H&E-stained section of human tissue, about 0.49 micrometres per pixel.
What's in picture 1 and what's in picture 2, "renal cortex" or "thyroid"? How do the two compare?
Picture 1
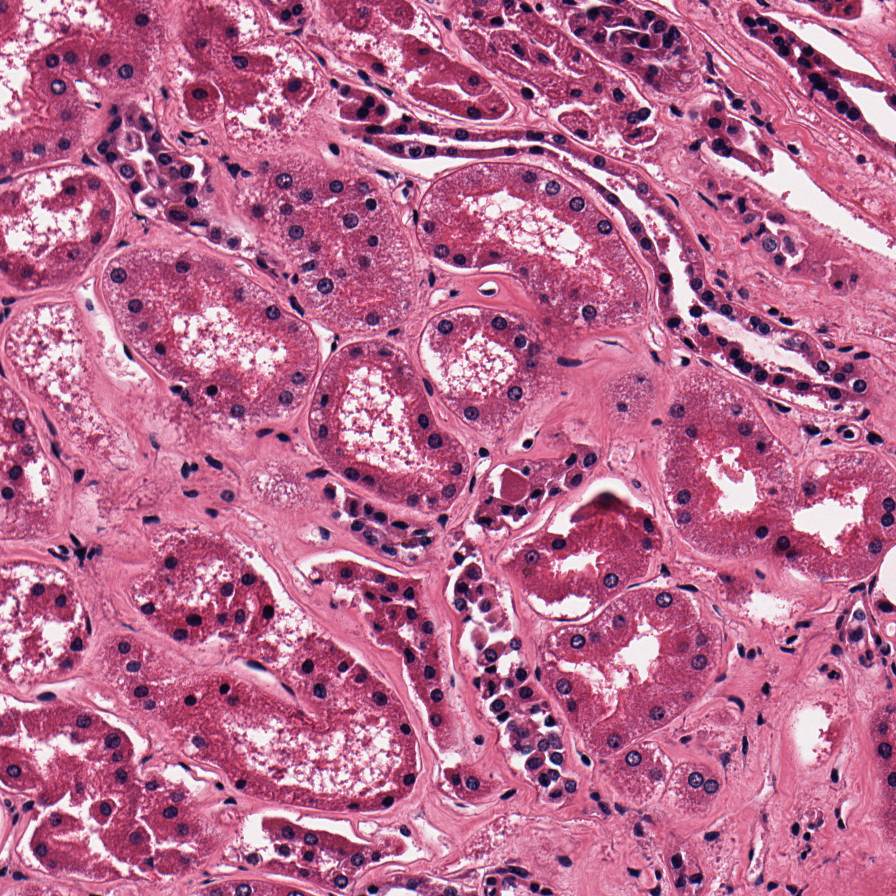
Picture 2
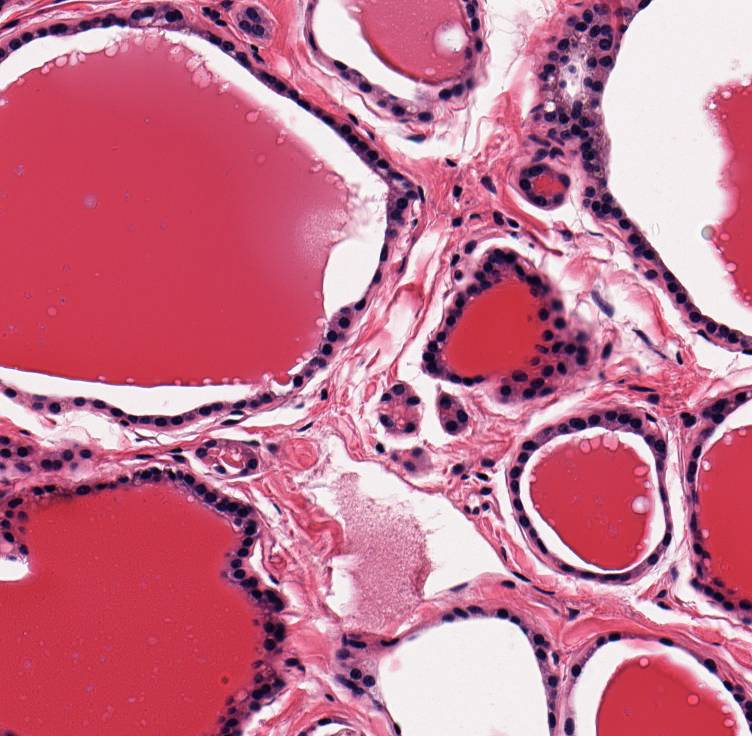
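Shown in picture 1 is renal cortex; picture 2 shows thyroid. Renal cortex: most larger tubules have a single layer of cuboidal cells with abundant granular eosinophilic cytoplasm and small, round, dark basal nuclei. Many of their lumens hold pale, frothy, vacuolated pink material. Narrower tubules of low cells with crowded dark nuclei and little cytoplasm cross the upper right obliquely. Thyroid: closed rounded follicles of varying size make up the field, the largest at the left and lower left, the smallest near the centre. Most lumens are filled with homogeneous, deeply eosinophilic material. A single layer of flattened to low cuboidal cells lines each, with small, round, dark-staining nuclei in an evenly spaced row.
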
